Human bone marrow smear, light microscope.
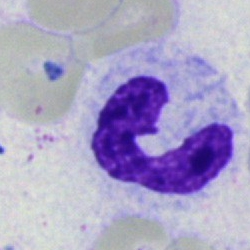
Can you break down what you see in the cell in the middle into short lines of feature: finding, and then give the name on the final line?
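Chromatin: dark purple, coarsely clumped
Nucleoli: none visible
Cytoplasm: abundant, pale lilac
Vacuoles: none seen in the cytoplasm
Cell type: band neutrophil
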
